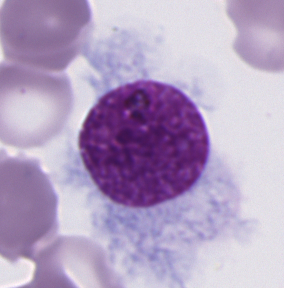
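Hairy cell, centre. Small darker spot in upper part of nucleus. Cytoplasm pale greyish blue, extending farther below nucleus than above; outer border ragged and ill-defined.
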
